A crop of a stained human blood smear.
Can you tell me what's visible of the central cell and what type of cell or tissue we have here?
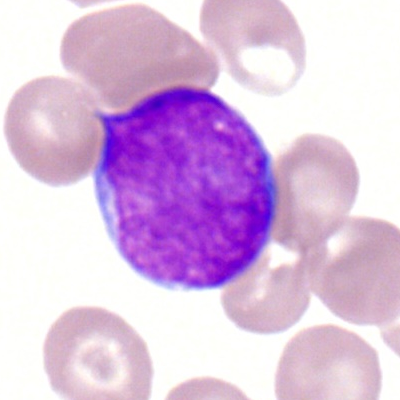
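Round to slightly oval in outline, this cell is nearly filled by its nucleus. Only a scant rim of cytoplasm remains, and that thin rim is blue. No granules are seen in the cytoplasm. It is a myeloblast.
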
